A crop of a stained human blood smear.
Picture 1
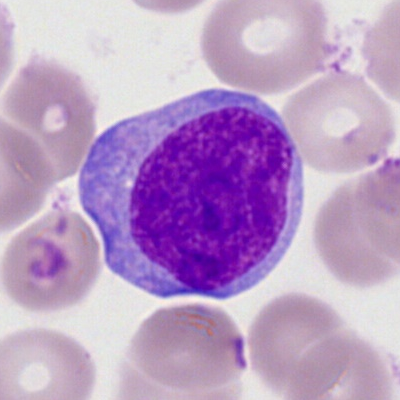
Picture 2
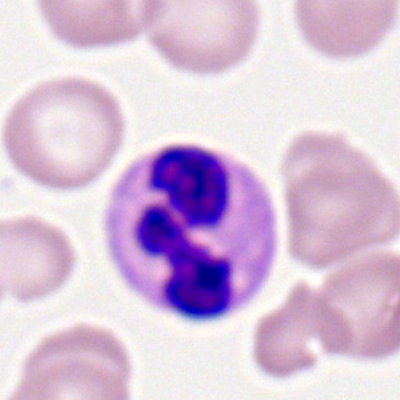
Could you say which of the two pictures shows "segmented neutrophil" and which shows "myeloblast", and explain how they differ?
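Picture 2 is the segmented neutrophil, so the myeloblast is in picture 1. In the myeloblast the cytoplasm turns a darker blue toward the outer rim, and you won't find any granules in it.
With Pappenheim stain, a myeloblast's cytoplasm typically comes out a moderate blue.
Its edge is smooth, with no hair-like projections, and a few small purple platelet clumps sit among the red cells up and to the right. The segmented neutrophil has a round, smooth outline, and its chromatin is dense, dark purple and clumped, with no nucleoli showing.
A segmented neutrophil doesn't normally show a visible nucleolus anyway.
Its cytoplasm has no coarse, large granules and no vacuoles.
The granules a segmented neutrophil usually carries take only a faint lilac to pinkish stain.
Red cells lie around it without touching it.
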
